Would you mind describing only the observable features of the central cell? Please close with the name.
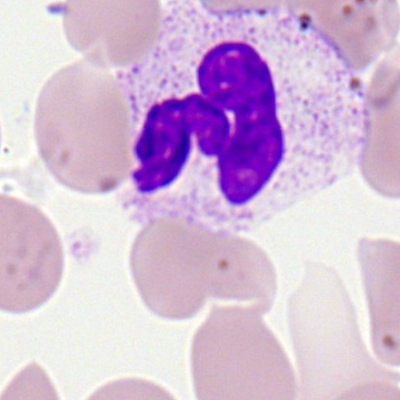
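First, the nucleus: several lobes joined by narrower parts. Second, the chromatin: dense, dark purple and clumped. Third, the cytoplasm: abundant and pale pinkish-lilac, with fine small lilac granules scattered throughout. Conclusion: a segmented neutrophil.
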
